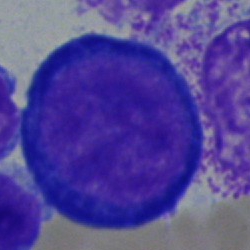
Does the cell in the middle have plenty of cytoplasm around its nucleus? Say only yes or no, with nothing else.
No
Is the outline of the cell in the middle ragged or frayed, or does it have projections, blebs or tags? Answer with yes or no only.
No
